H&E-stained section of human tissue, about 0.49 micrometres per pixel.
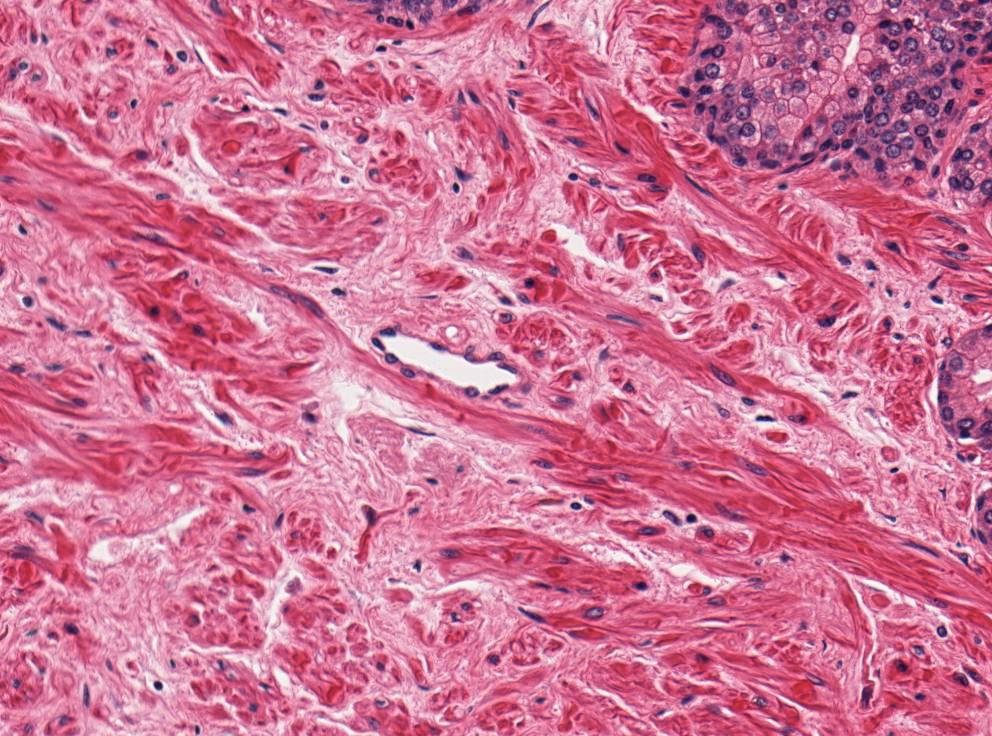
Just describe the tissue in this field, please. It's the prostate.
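Some bundles are cut across, not lengthwise: clusters of rounded pink profiles, clearest at lower left. The muscle cells have elongated, blunt-ended nuclei in strongly eosinophilic cytoplasm. Between the bundles lies looser connective tissue, paler pink than the muscle. In the upper right corner, I see a compact cluster of epithelial-looking cells with round dark nuclei and pale cytoplasm.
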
